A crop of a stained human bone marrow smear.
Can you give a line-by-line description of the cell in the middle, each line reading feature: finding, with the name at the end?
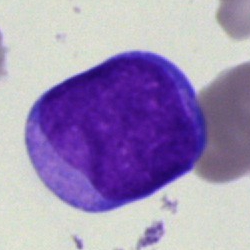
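Nucleus: fills most of the cell
Chromatin: finely granular, evenly dispersed, no coarse dark clumps
Cytoplasmic granules: none visible
Vacuoles: none seen in the cytoplasm
Name: blast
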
